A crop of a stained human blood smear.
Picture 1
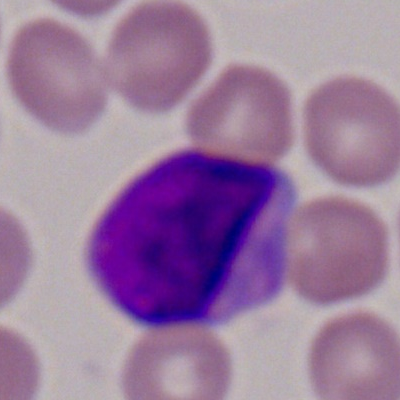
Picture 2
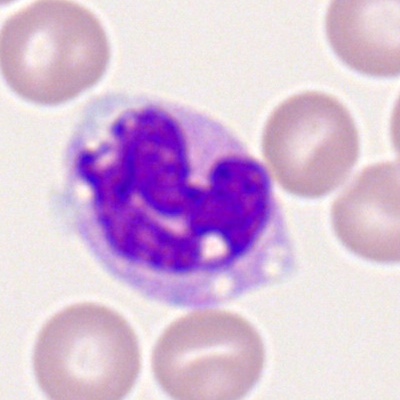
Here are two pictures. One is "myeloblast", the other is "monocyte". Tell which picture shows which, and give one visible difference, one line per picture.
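Picture 1 is a myeloblast. No vacuoles are visible in the cytoplasm.
Picture 2 is a monocyte. Several small clear vacuoles are present in the cell.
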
